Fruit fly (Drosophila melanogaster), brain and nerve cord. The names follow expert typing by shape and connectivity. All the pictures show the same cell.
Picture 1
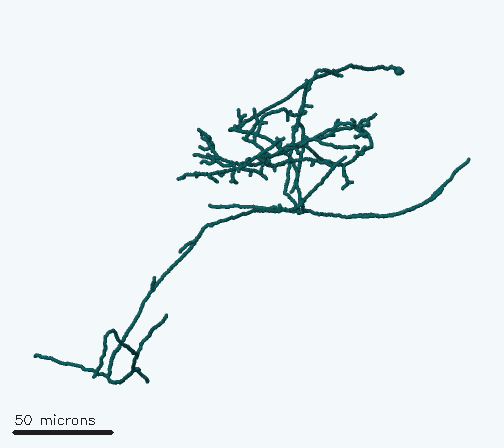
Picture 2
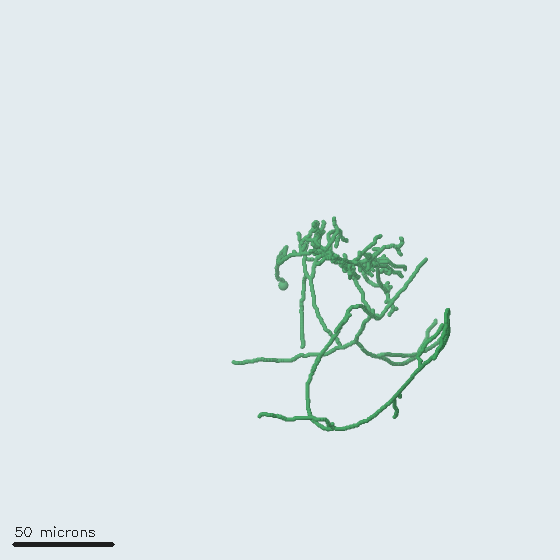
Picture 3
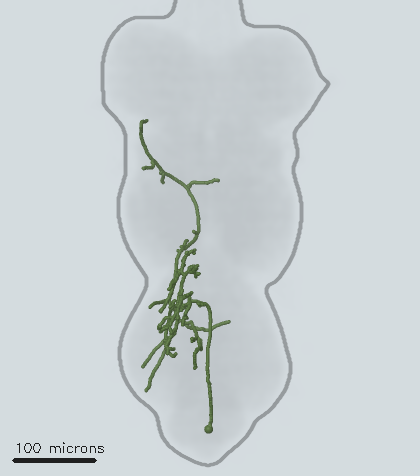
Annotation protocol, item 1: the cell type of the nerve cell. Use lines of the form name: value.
cell type: IN12B042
